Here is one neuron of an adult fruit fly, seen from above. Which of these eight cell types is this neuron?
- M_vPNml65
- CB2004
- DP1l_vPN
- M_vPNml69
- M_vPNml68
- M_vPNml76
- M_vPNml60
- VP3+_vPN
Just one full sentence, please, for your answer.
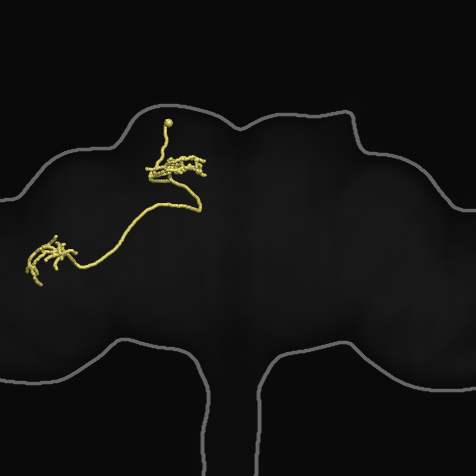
Typed by cell type, the neuron is CB2004.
